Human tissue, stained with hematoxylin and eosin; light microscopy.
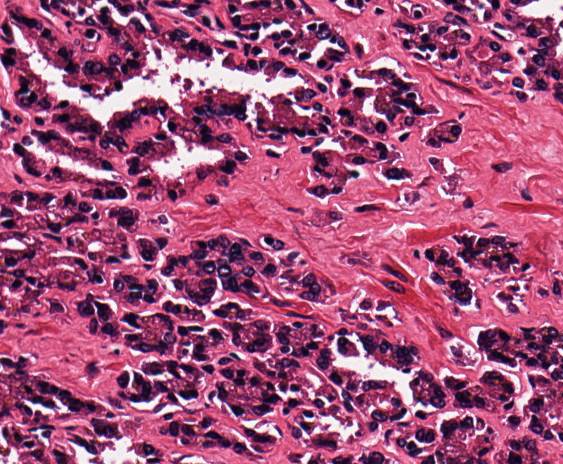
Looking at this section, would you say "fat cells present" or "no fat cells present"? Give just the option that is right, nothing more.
No fat cells present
